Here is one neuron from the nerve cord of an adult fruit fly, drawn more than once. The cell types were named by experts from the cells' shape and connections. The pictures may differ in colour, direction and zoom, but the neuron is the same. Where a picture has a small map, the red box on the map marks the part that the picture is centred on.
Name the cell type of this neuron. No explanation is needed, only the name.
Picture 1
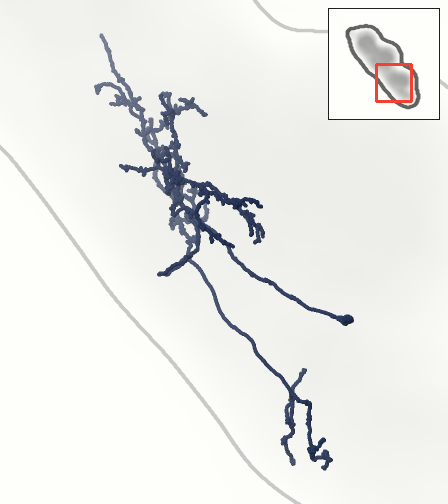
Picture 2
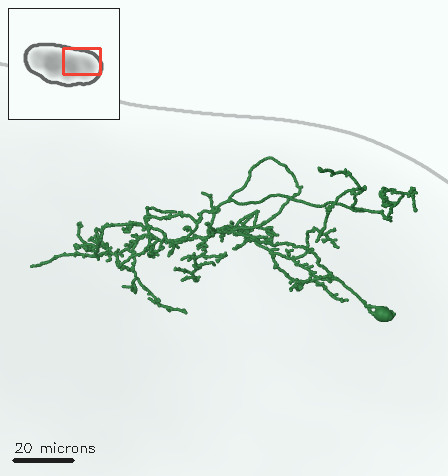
INXXX423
